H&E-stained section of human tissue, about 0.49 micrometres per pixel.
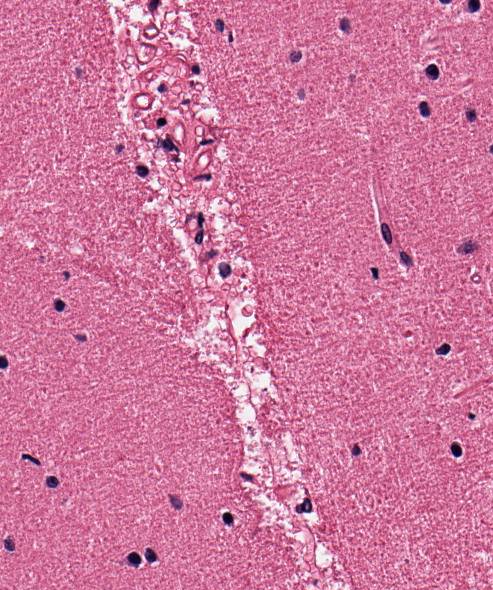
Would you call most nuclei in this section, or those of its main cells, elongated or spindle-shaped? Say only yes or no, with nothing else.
No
